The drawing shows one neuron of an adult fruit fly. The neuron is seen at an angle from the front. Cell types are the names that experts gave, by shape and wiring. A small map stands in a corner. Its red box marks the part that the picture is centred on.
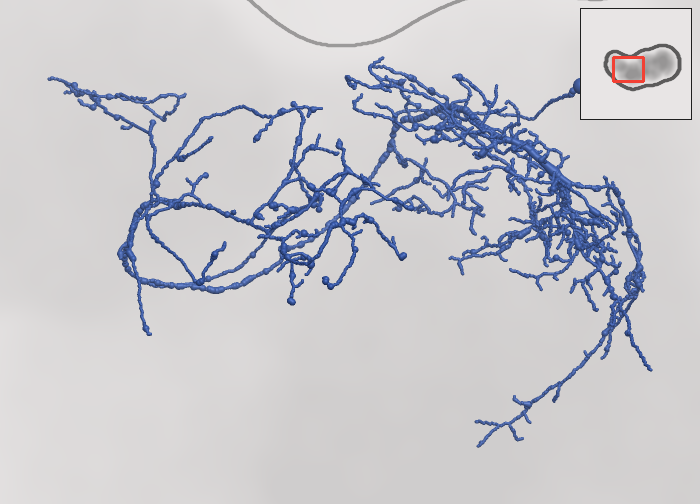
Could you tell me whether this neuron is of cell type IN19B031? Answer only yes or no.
yes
